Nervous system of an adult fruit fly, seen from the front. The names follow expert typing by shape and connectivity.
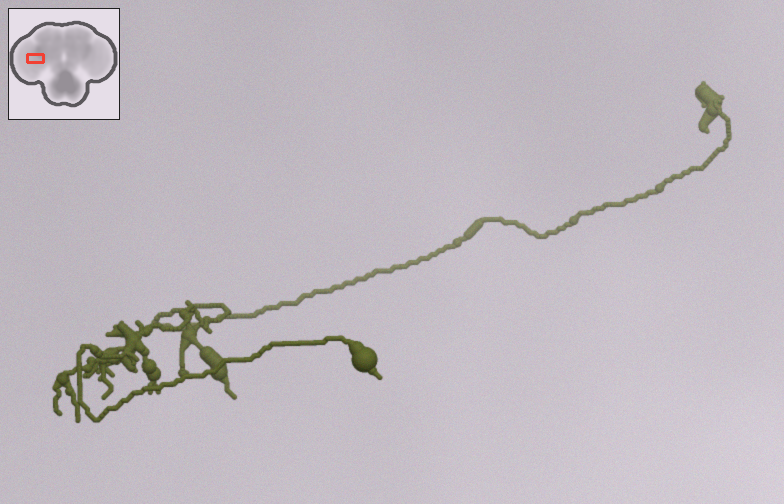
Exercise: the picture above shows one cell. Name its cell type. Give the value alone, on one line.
Tm20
